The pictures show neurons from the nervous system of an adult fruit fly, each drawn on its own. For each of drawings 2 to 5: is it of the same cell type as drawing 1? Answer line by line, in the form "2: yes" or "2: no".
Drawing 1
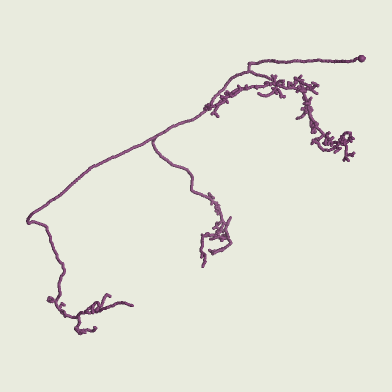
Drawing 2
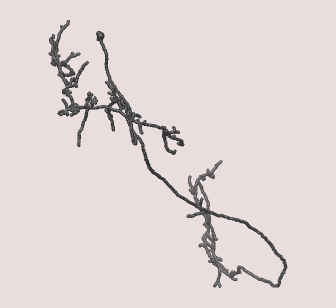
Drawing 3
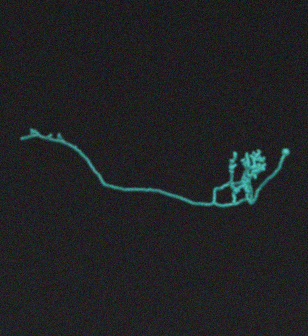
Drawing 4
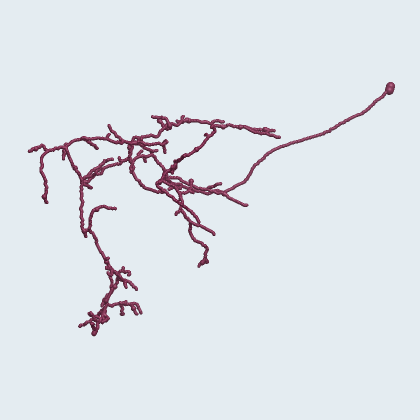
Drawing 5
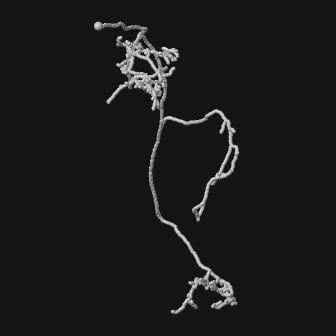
2: yes
3: no
4: no
5: yes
